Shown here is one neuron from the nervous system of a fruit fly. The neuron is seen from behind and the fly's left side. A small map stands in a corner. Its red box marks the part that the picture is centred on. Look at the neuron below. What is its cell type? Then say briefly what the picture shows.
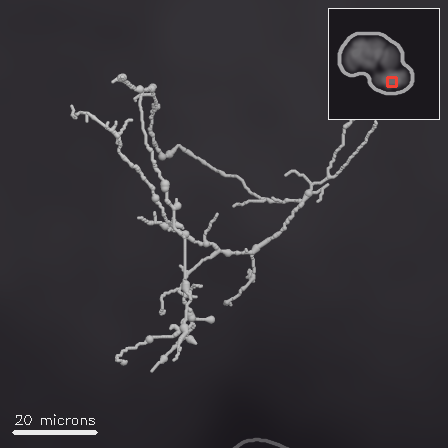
It is of cell type IN20A.22A084. Its broad class is nerve-cord intrinsic neuron. No cell body is drawn. From left to right in the picture it spans about 75 microns. The picture shows dozens of branch ends.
